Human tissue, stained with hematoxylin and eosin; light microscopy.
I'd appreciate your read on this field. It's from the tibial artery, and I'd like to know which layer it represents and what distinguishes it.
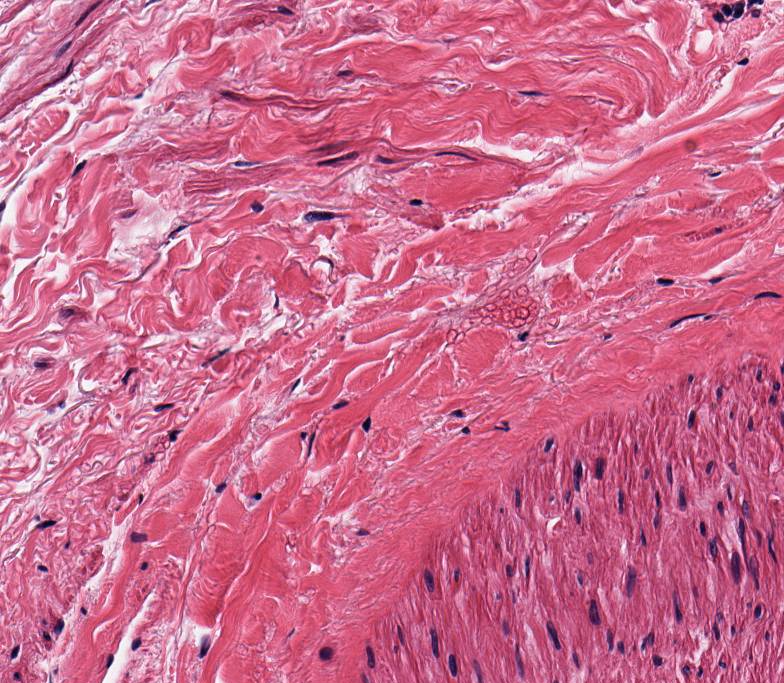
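Field: tunica adventitia. Dense, wavy, deep pink collagen bundles occupy the upper and left field. Nuclei among them sparse, dark, spindle-shaped.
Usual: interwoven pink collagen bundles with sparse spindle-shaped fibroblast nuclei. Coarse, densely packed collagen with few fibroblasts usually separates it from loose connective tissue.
Narrow white clefts part many bundles.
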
